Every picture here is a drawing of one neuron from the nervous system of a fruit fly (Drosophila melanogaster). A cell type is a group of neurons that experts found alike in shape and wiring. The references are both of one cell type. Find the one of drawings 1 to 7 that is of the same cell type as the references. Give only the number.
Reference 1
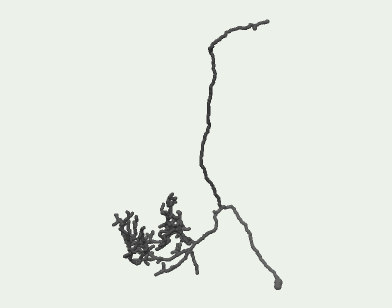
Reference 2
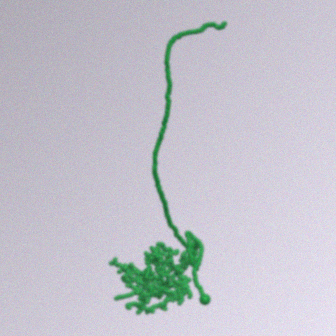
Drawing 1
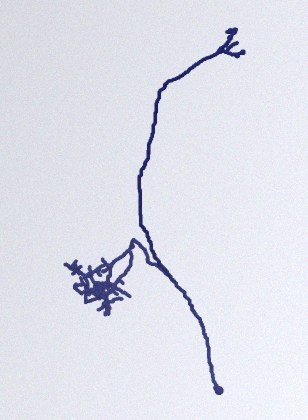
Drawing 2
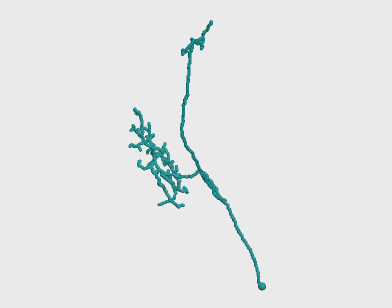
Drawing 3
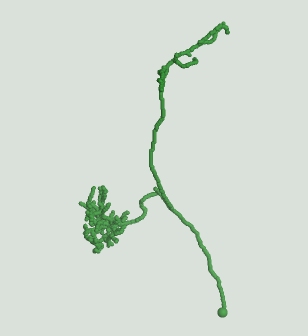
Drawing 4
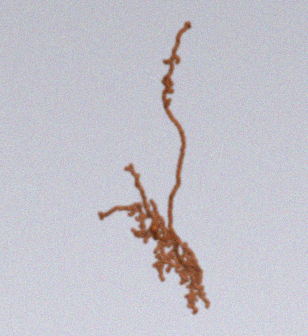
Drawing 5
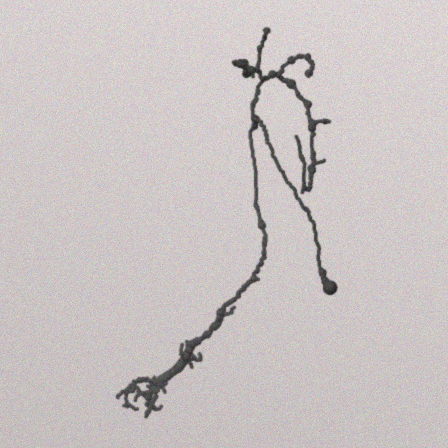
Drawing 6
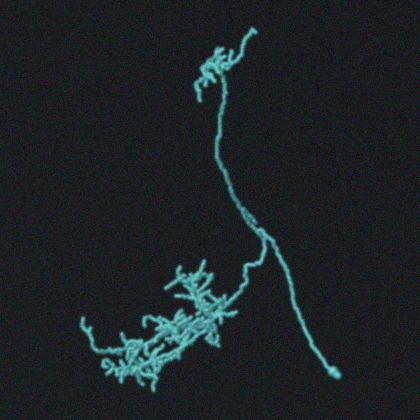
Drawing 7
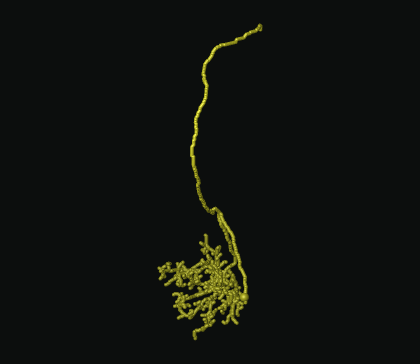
7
